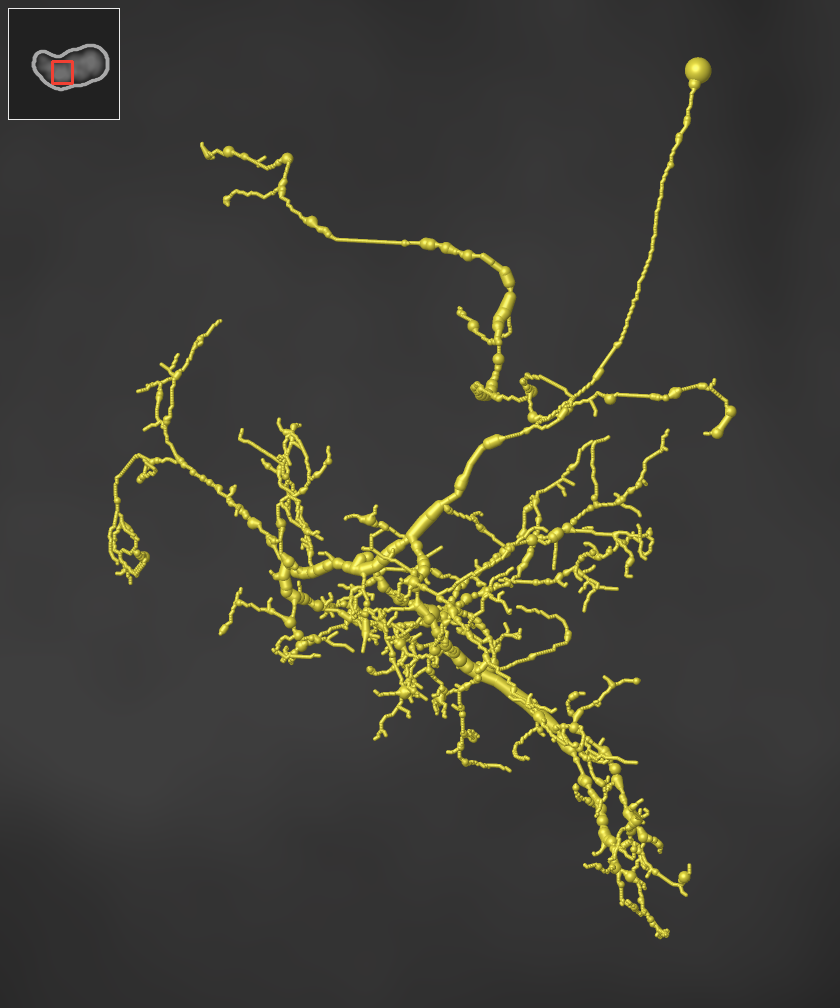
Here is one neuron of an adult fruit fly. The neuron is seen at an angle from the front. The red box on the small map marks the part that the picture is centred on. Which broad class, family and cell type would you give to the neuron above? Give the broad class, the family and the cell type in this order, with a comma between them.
nerve-cord intrinsic neuron, hemilineage 11A, IN11A020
